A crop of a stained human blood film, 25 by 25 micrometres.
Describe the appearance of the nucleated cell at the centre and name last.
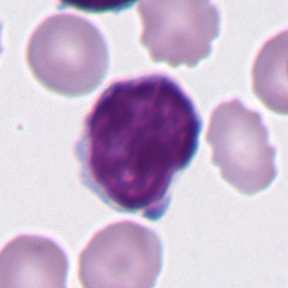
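No granules in this cytoplasm, and there isn't much cytoplasm anyway: just a thin pale blue fringe along the left and lower edges, with the nucleus filling nearly the whole cell. Typical lymphocyte, this one.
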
